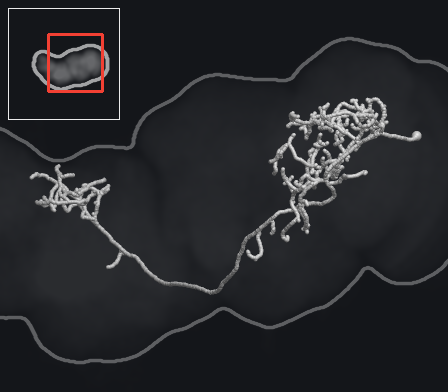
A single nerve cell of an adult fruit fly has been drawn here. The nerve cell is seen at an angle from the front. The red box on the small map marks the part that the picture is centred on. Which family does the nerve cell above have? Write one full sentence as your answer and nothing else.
The family of this particular nerve cell is hemilineage WEDd1.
